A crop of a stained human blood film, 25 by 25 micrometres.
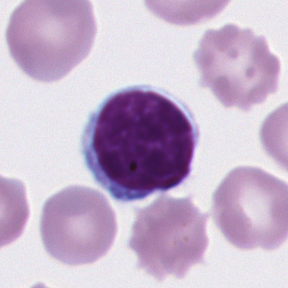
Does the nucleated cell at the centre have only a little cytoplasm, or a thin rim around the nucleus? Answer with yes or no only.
Yes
